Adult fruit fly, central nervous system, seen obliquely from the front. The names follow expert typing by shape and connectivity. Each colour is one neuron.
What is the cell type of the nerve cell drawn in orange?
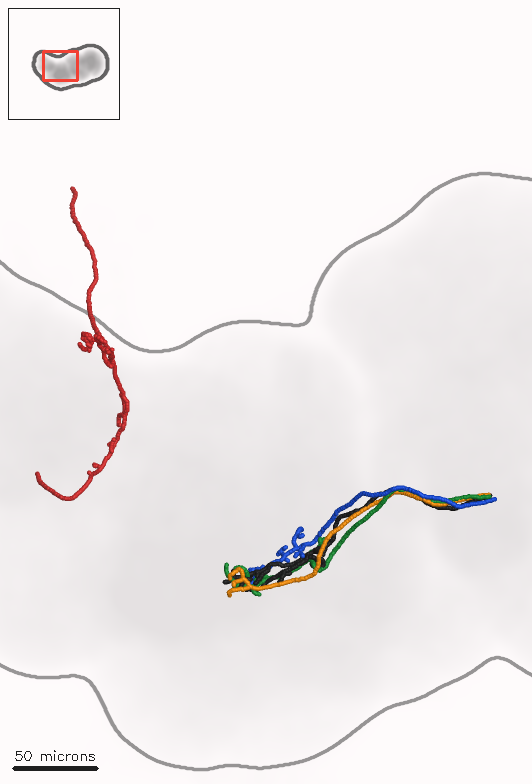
WG1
